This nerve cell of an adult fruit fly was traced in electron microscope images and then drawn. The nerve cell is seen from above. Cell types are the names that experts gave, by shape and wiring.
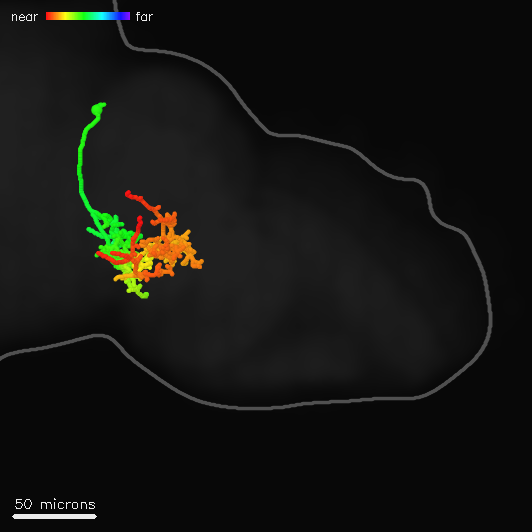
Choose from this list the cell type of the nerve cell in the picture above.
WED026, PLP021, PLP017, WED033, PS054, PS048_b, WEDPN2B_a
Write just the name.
WEDPN2B_a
